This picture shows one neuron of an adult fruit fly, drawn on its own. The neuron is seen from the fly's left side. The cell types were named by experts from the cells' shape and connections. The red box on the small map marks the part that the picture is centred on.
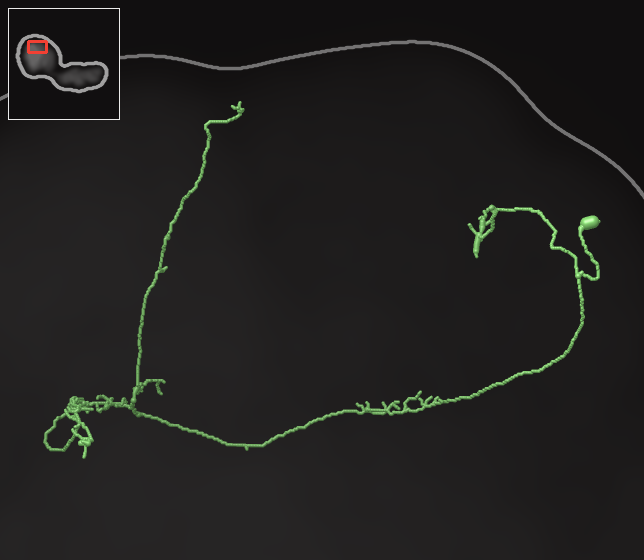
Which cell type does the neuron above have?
KCab-p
